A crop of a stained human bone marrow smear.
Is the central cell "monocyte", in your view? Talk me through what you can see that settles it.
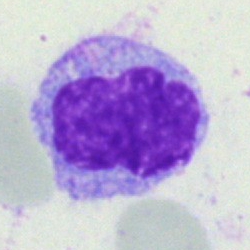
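Nucleus fills most of the cell, cytoplasm ringing it on all sides. Chromatin lacy: purple strands with many small pale gaps between. No distinct nucleolus. Cytoplasm pale greyish blue. Outline roughly round, edge faintly ragged and fuzzy.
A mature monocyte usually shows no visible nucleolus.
Absent nucleolus therefore in keeping with monocyte.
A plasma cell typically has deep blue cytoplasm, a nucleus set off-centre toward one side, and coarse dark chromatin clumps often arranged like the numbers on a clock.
Pale greyish blue cytoplasm, cytoplasm on every side of the nucleus and lacy chromatin all argue against plasma cell. Monocyte: fits.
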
